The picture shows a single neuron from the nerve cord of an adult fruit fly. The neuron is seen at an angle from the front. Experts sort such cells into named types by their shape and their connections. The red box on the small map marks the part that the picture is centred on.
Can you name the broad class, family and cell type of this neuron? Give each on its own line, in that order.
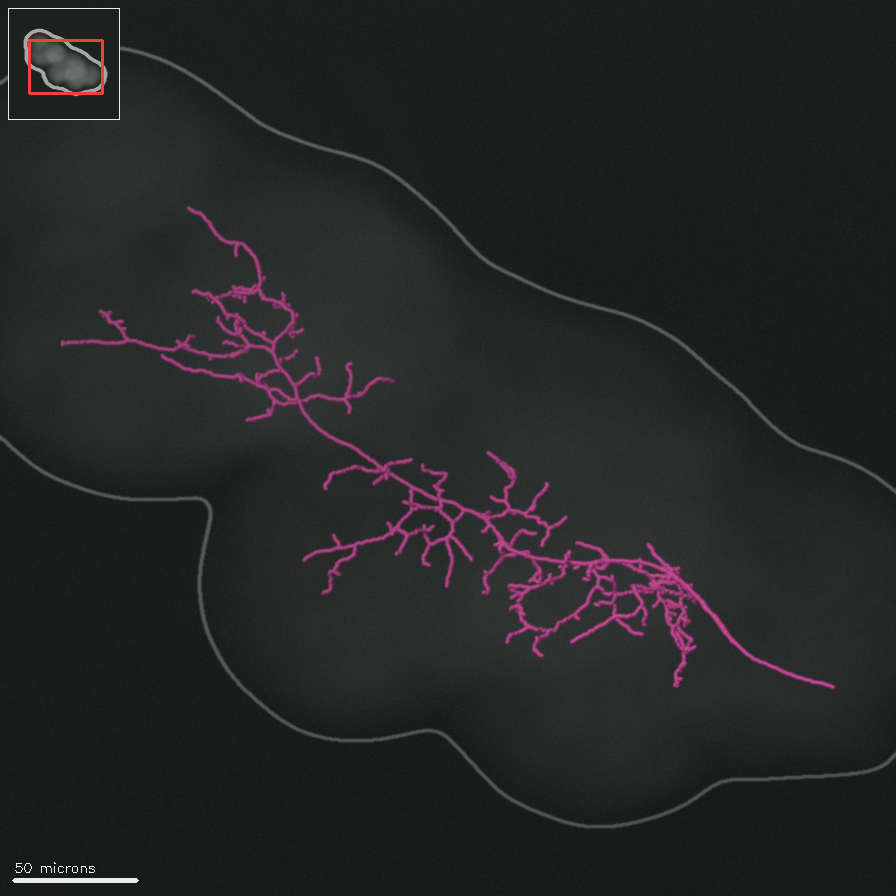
descending neuron
hemilineage WEDd1
aSP22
